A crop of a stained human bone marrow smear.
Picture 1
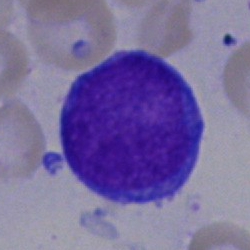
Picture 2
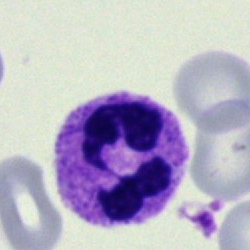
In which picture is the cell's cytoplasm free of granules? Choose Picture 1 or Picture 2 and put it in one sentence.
Not a single granule can be seen in the cytoplasm of the cell in picture 1.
